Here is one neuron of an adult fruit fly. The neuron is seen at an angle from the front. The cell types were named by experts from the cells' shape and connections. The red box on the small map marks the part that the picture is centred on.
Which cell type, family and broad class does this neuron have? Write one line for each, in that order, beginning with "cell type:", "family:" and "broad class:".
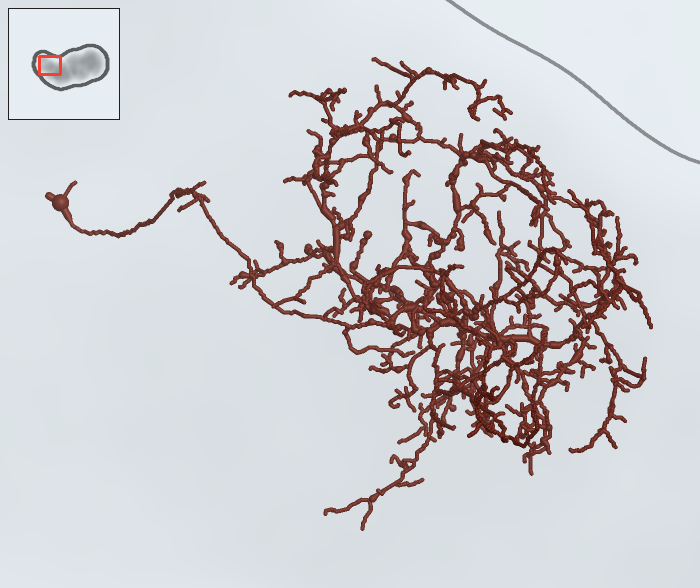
cell type: IN20A.22A010
family: hemilineage 20A.22A
broad class: nerve-cord intrinsic neuron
